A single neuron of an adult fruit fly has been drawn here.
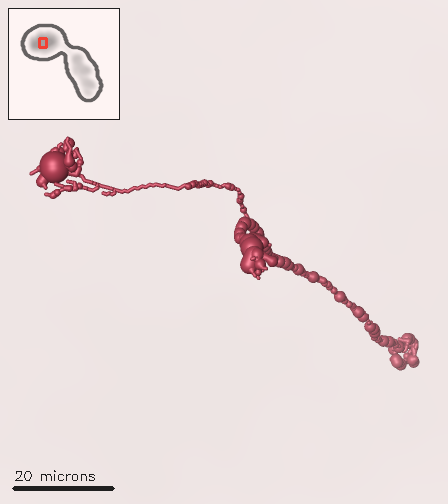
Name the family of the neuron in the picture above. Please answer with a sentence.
The family is T.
